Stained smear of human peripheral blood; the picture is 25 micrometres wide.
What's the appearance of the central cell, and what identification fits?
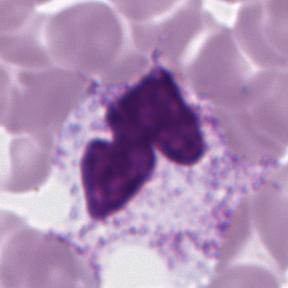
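Start with the nucleus: it is split into two large lobes, one at the lower left and one at the upper right. Neither lobe shows a nucleolus. The granules are sparse, so the nucleus stays clearly in view instead of being covered by them. Along the top, the cell outline turns irregular, with small spiky projections. This is a segmented neutrophil.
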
